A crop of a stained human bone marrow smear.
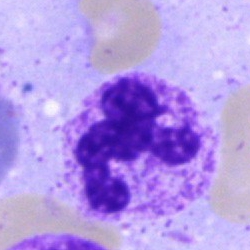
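Segmented neutrophil, middle cell of a stained human bone marrow smear. Checked in turn: the outline is round and smooth; the chromatin is dark purple and coarsely clumped; no nucleoli are visible in the nucleus; and the cytoplasm contains no vacuoles.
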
